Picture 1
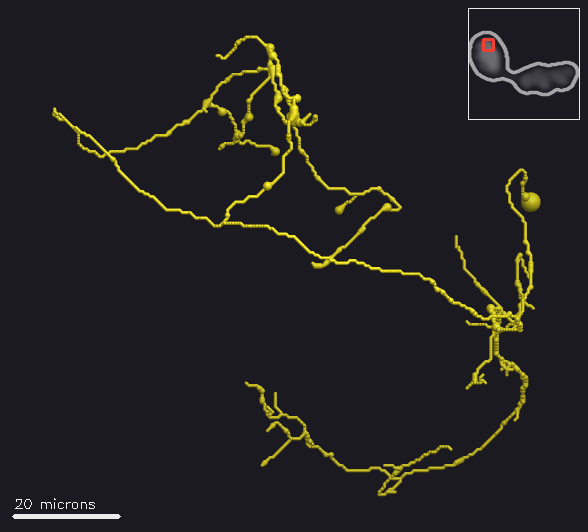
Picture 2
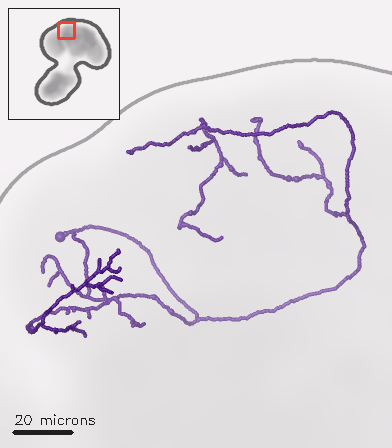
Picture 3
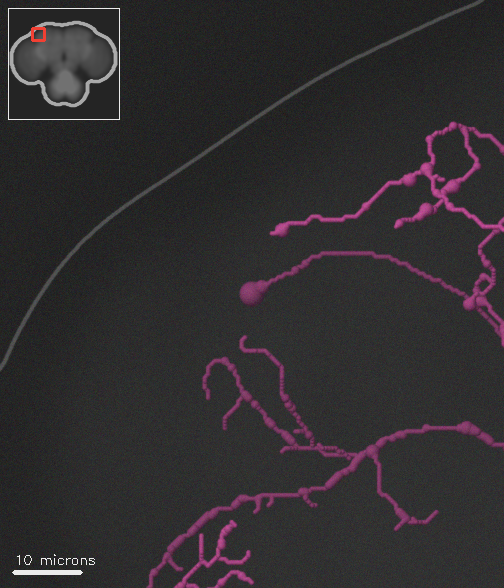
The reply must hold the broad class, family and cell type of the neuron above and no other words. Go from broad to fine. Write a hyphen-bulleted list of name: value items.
- broad class: central-brain intrinsic neuron
- family: hemilineage DL1_dorsal
- cell type: LHPV5b1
